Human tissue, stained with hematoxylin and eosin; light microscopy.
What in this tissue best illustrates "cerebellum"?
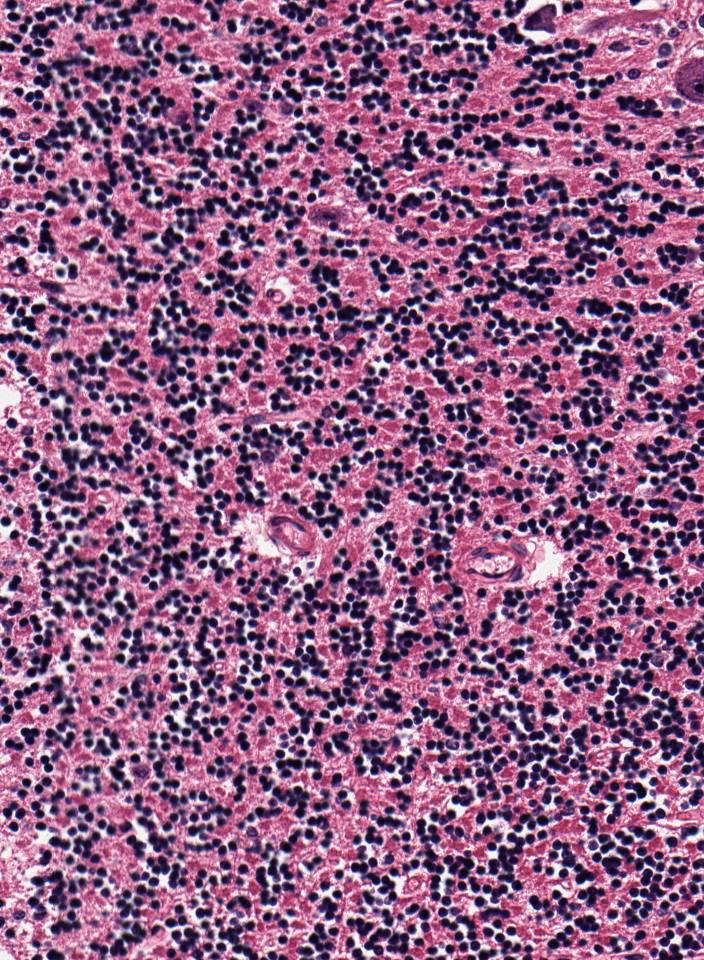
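The tissue is cerebellum. Densely packed small round dark nuclei fill the whole field, with pink material lying between them. These crowded nuclei are small, round and uniformly dark, with almost no cytoplasm visible around them. Near the middle of the field, two small blood vessels lie side by side. No epithelium or glands are present anywhere in the field.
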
